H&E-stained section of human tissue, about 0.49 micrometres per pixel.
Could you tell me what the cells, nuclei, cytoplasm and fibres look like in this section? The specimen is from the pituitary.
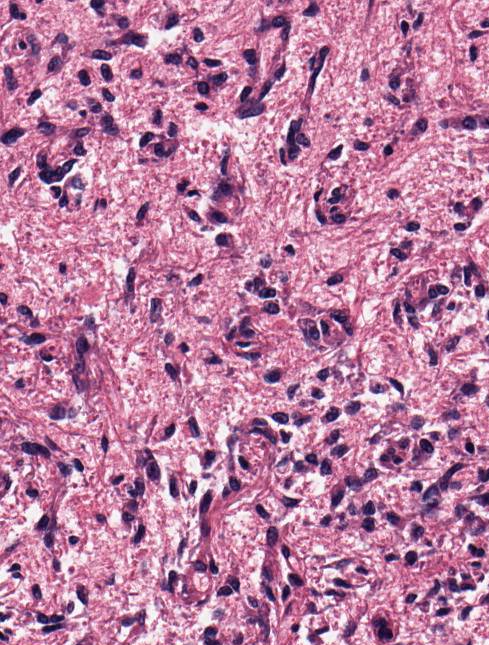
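I'm seeing cells spread diffusely across the entire field, and they don't gather into glands, tubules or any other organised units. Most of the nuclei stain dark and run from oval to elongated. Comparing one cell with the next, the nuclei differ noticeably in size and shape. There's scant cytoplasm around them, and I can hardly make out the cell borders against the background.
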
